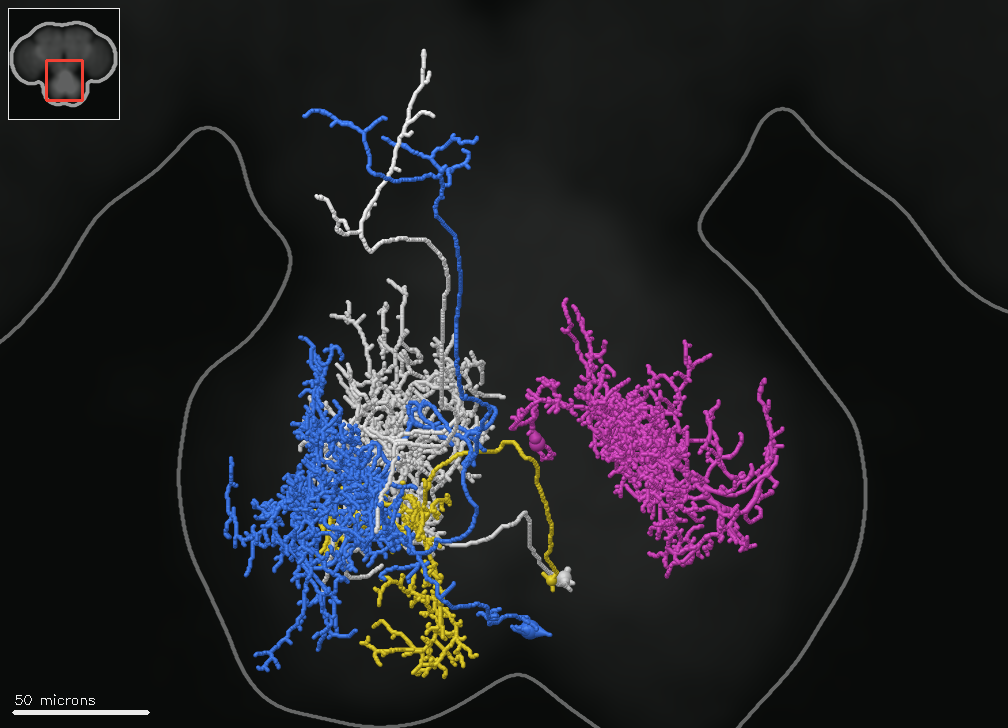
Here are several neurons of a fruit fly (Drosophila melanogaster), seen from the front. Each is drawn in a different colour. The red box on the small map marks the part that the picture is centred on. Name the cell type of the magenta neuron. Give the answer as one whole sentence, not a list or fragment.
The neuron is a member of cell type IN12B003.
